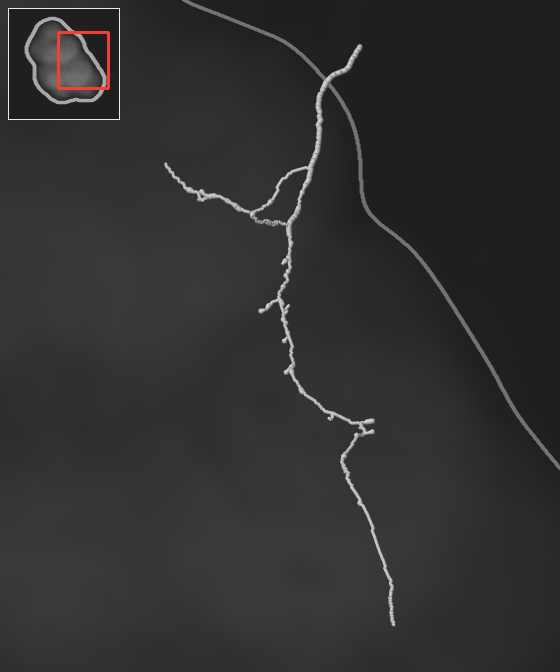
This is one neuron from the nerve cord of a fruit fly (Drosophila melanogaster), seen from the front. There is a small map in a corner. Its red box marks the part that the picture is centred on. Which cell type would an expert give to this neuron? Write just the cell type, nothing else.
SApp08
